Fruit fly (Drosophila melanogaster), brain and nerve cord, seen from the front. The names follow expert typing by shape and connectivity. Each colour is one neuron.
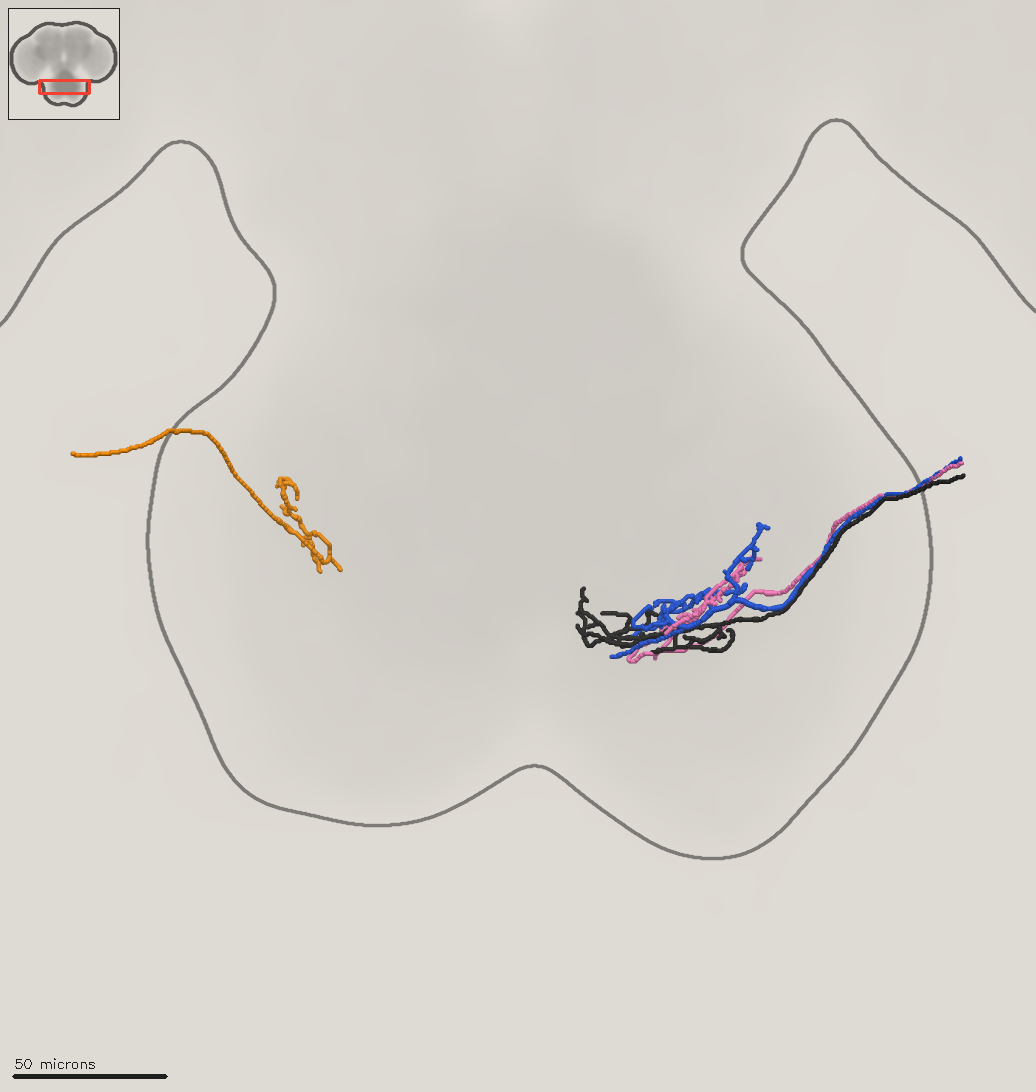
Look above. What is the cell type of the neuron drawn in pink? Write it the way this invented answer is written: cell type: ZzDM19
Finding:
cell type: SNta18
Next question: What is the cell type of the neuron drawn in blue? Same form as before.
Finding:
cell type: SNta14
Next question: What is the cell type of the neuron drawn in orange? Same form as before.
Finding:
cell type: SNta04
